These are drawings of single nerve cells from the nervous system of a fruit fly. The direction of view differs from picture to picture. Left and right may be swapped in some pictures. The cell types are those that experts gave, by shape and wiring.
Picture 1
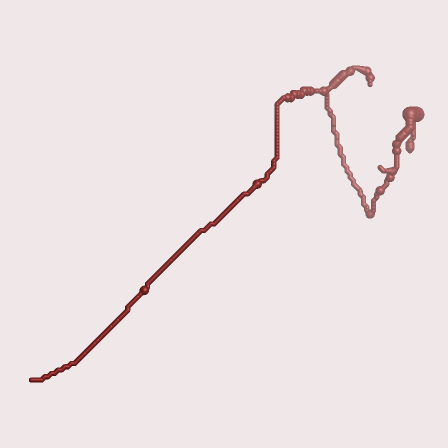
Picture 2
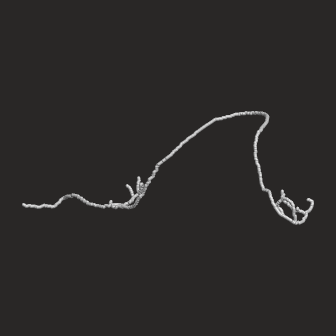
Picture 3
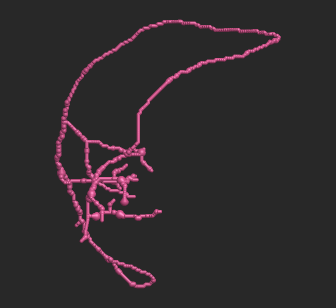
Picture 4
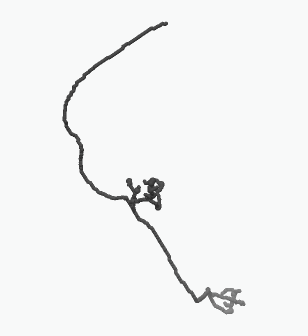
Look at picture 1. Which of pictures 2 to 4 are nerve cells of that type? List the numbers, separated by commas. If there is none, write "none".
2, 3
